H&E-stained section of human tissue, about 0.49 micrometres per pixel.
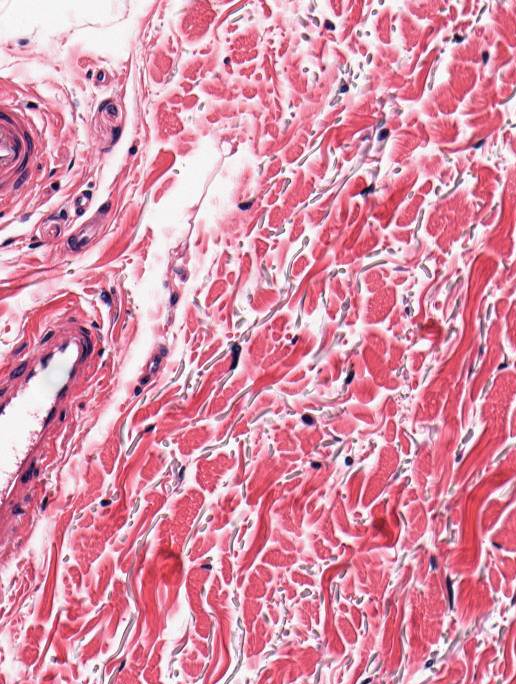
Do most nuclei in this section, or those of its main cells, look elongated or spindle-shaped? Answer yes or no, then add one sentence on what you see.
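Yes. Nuclei between the bundles are sparse, small, dark and mostly elongated.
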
